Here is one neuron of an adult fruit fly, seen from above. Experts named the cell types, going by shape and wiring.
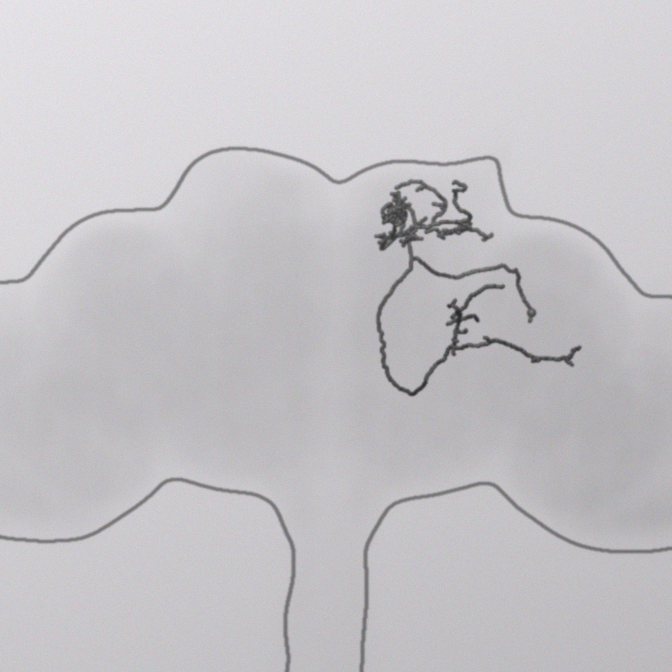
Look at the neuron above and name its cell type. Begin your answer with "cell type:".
cell type: M_lvPNm28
